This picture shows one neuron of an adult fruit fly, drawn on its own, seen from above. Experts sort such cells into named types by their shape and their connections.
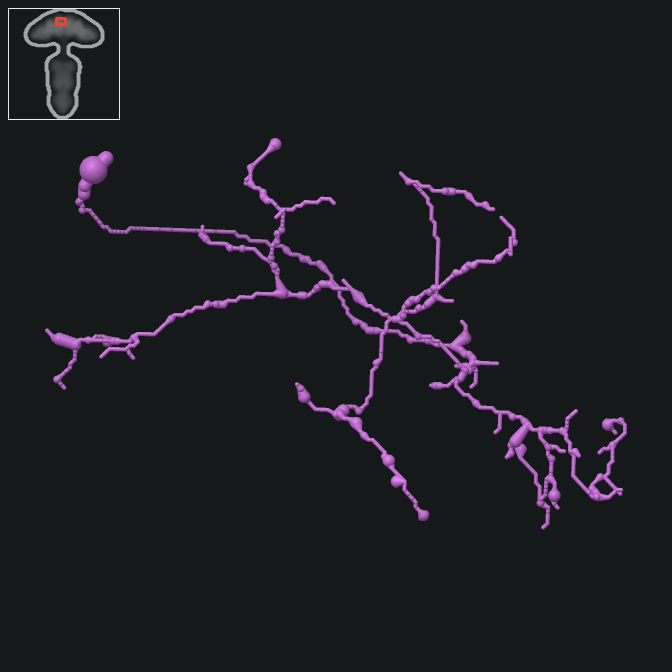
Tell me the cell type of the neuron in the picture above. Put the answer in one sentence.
The cell type is GNG366.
